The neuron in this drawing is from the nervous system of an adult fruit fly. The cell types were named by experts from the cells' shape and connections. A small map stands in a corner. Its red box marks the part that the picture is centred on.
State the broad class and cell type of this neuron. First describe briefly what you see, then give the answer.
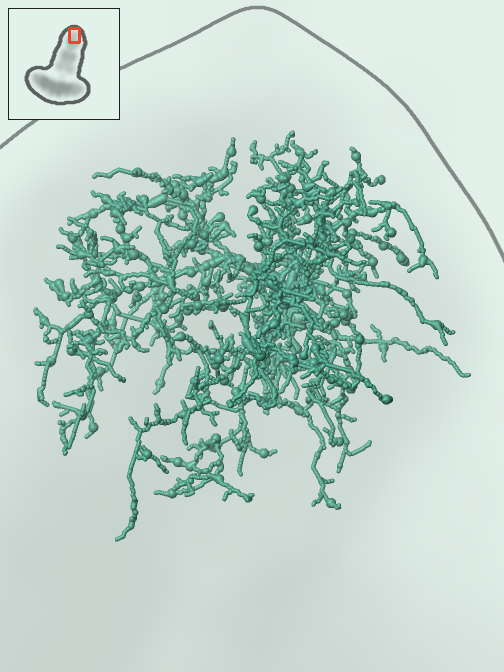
The picture shows more than a hundred branch ends. In this view it is about as wide as it is tall. This is a nerve-cord intrinsic neuron. Its cell type is INXXX217.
